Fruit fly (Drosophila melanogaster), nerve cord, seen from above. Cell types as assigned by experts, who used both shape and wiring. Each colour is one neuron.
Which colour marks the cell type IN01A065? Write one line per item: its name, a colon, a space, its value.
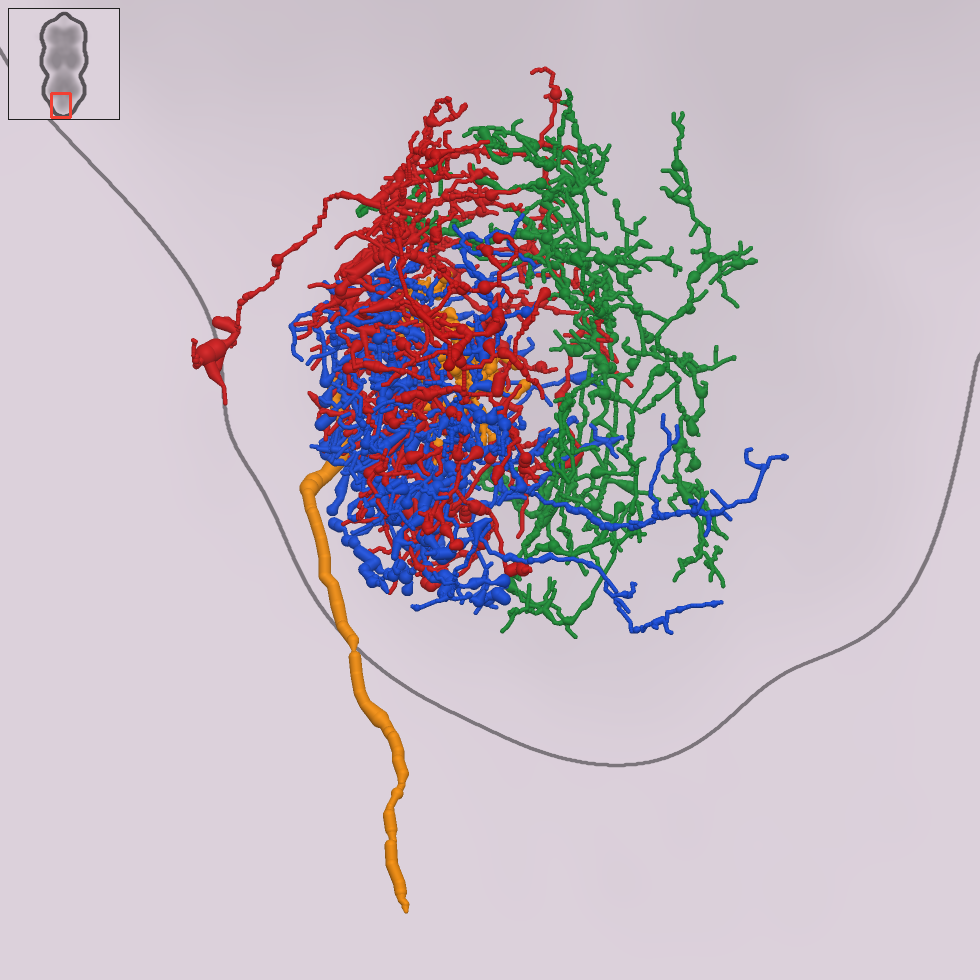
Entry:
colour: red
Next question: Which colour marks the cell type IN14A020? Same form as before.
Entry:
colour: blue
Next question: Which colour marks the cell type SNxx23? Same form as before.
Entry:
colour: orange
